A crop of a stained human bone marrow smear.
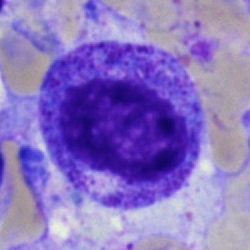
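Promyelocyte: the central cell of a stained human bone marrow smear. The nucleus occupies most of the cell, and its chromatin is finely mottled with small paler patches. Numerous dark purple granules are scattered throughout the cytoplasm, which is pale bluish-lilac between them.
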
